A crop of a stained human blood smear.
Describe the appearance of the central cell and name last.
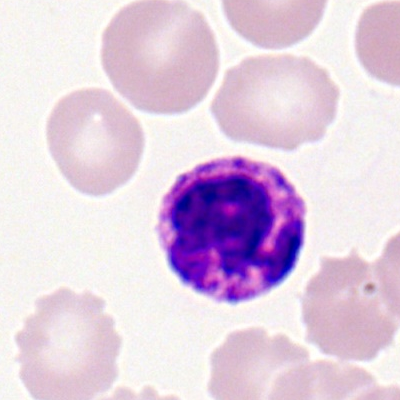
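The cell has a round outline. Its nucleus occupies most of the cell and contains no visible nucleoli. Purple granules are scattered around the cell edge. The cell is a basophil.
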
